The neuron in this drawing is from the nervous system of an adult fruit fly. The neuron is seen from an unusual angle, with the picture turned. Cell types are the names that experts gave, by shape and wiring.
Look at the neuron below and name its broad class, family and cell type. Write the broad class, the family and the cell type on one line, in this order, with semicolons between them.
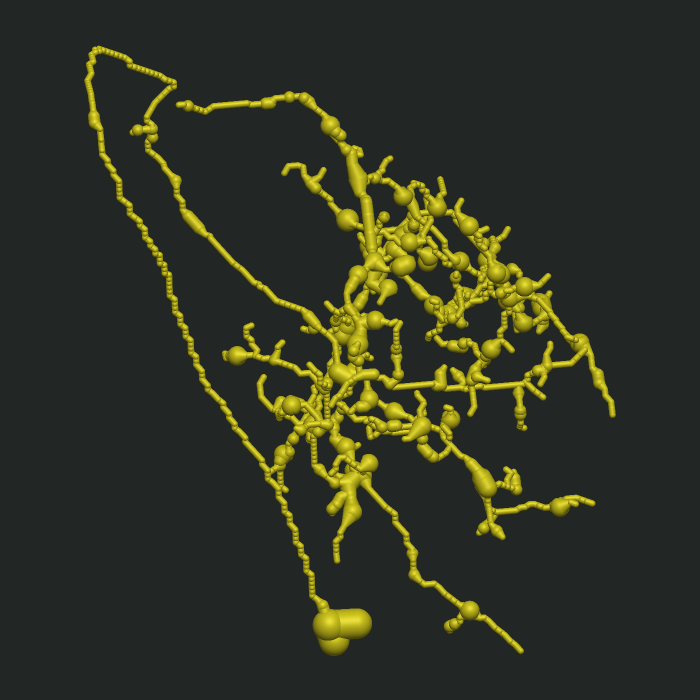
central-brain intrinsic neuron; hemilineage LHl1; CB2480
